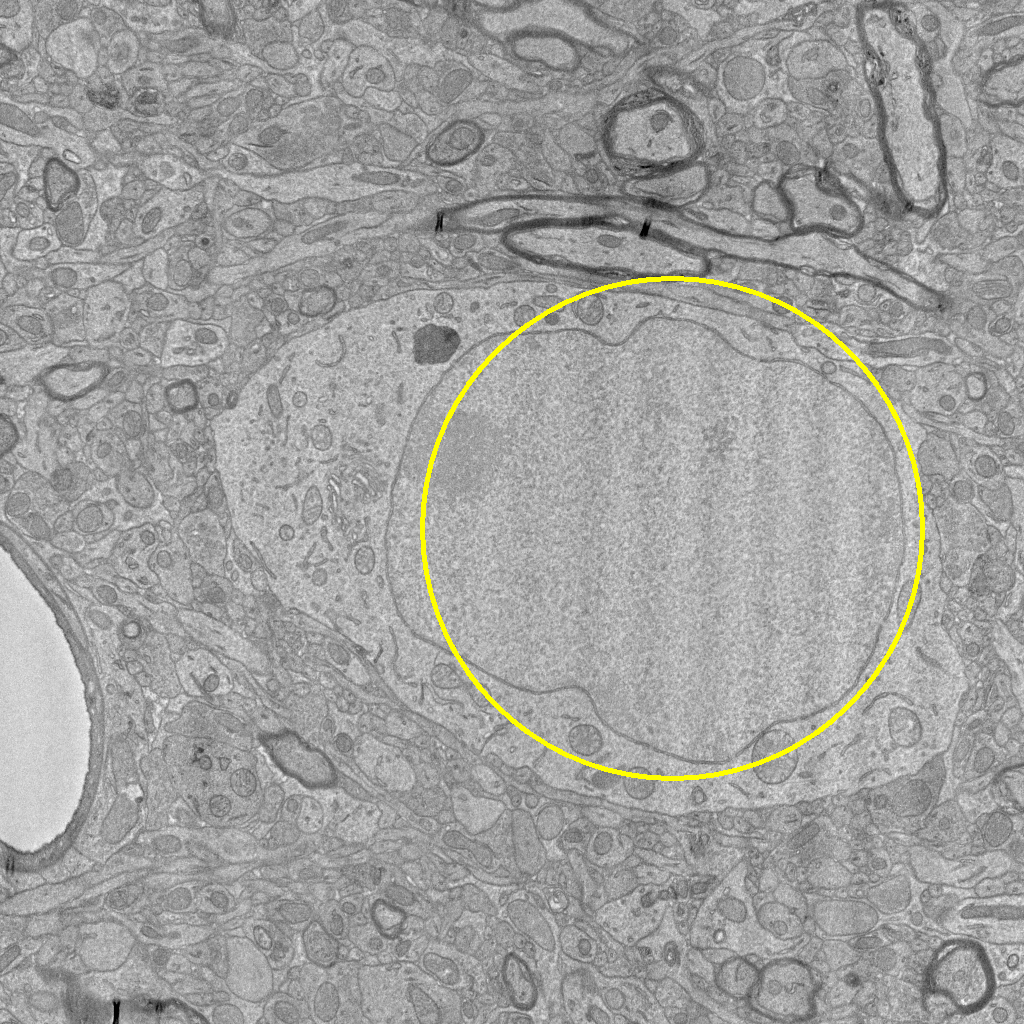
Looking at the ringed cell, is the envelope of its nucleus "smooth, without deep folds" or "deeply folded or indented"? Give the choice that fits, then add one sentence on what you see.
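Smooth, without deep folds. The nuclear envelope is mostly smooth, with only a few shallow indentations.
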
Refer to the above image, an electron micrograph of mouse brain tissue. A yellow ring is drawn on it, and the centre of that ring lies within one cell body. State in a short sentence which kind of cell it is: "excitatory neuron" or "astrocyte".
The centre of the ring falls on an excitatory neuron.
